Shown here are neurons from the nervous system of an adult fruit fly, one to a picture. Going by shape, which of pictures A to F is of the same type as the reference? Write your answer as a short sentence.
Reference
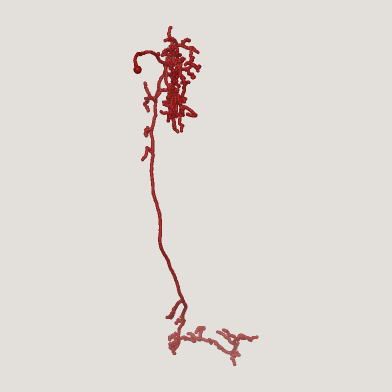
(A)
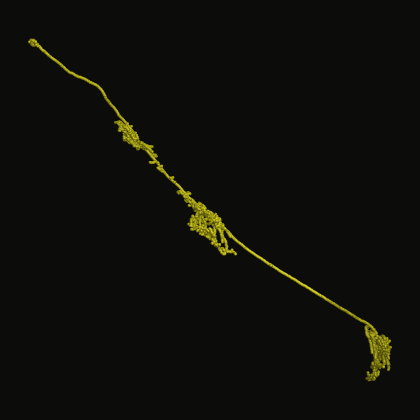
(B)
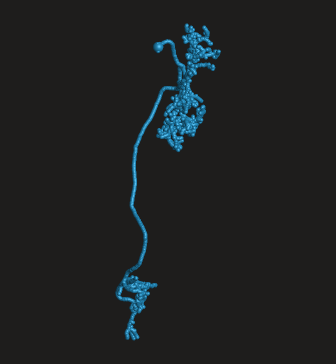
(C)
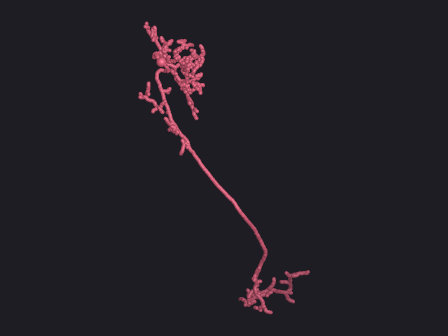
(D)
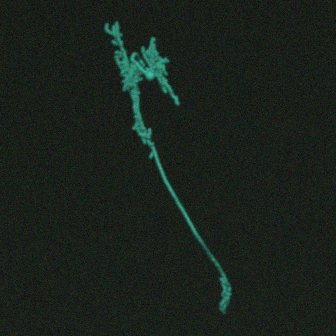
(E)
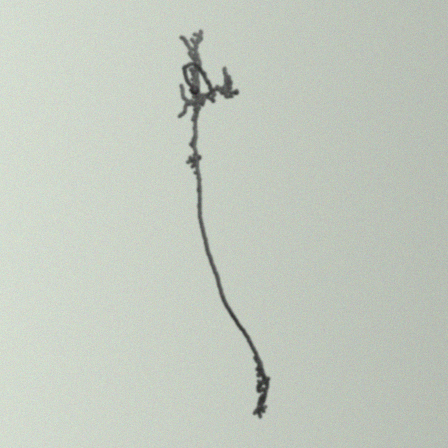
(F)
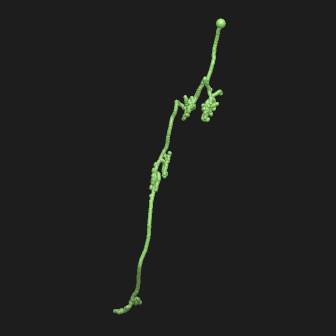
Picture C is of the same cell type.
